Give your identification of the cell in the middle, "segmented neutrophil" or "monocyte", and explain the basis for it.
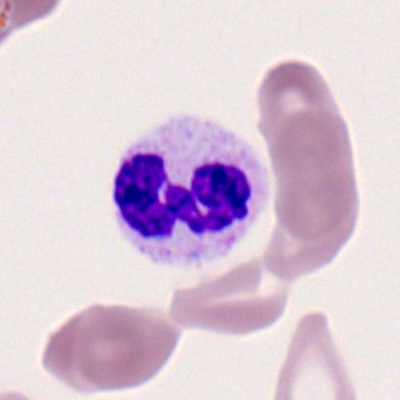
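This is a segmented neutrophil. Its nucleus is divided into two separate lobes lying side by side, left and right.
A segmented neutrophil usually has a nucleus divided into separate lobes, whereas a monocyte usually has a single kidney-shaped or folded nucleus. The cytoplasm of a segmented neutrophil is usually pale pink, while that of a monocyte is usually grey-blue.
Beyond that, the outline is smooth and round, the chromatin is dark purple and coarsely clumped, and the cytoplasm holds fine, faint lilac granules.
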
